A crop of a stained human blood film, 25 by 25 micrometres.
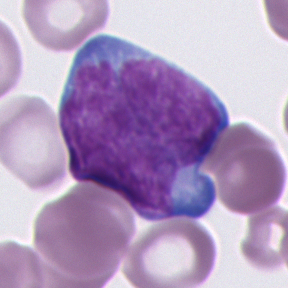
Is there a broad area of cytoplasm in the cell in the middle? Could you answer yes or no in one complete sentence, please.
No, rather than abundant, the cytoplasm of the cell is scant.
